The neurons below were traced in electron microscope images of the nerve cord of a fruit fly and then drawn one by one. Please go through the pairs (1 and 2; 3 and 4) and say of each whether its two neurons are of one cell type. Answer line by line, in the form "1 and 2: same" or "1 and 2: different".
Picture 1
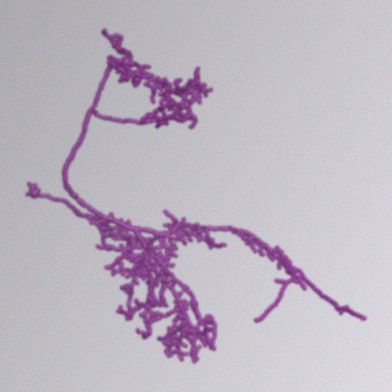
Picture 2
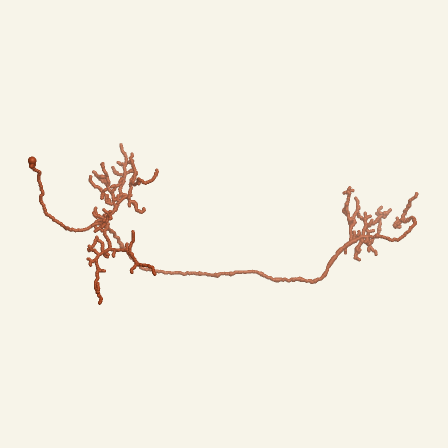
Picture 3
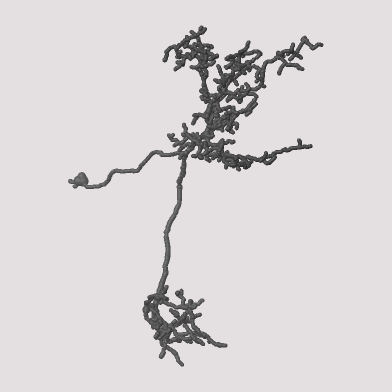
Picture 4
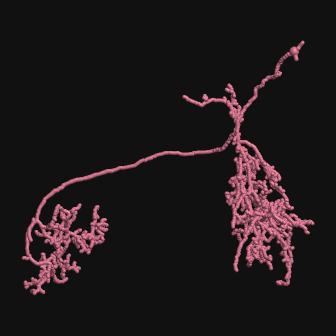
1 and 2: different
3 and 4: different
